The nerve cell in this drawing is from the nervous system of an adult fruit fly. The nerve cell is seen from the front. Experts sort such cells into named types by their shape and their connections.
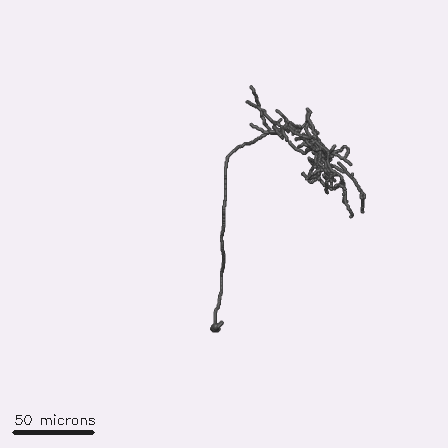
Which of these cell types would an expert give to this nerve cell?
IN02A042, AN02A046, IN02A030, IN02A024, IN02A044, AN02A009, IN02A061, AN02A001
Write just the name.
IN02A042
